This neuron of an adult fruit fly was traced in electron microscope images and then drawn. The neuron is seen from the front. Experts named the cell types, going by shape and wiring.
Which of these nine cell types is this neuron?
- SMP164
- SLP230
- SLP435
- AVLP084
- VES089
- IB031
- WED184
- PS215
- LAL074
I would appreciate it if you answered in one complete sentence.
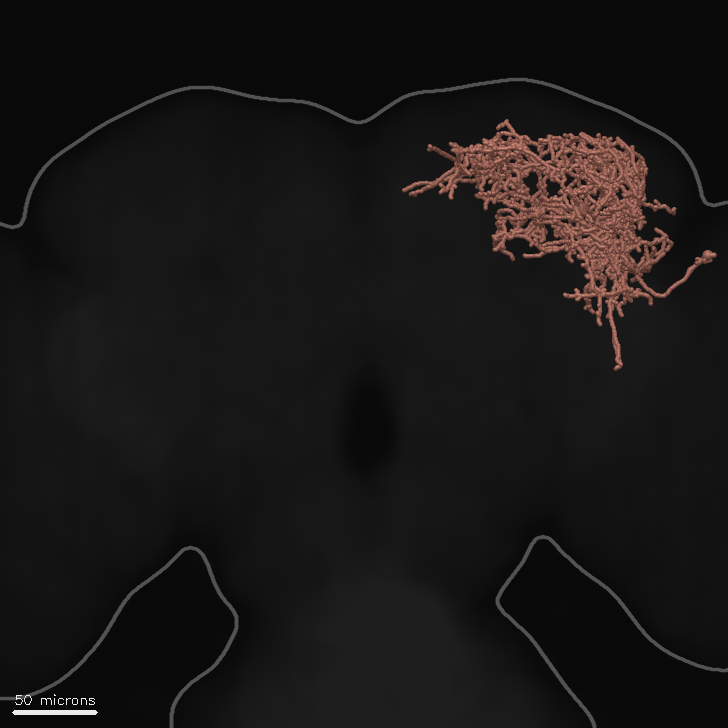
The cell type that fits this neuron is SLP230.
